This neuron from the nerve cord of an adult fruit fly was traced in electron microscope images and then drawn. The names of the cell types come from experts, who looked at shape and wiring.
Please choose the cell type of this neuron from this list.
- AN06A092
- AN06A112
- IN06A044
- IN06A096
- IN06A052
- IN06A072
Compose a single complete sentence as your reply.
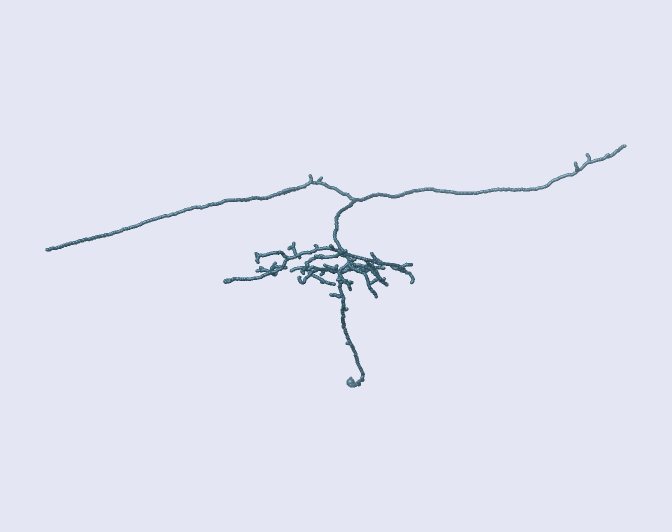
The cell type given to this neuron is AN06A112.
